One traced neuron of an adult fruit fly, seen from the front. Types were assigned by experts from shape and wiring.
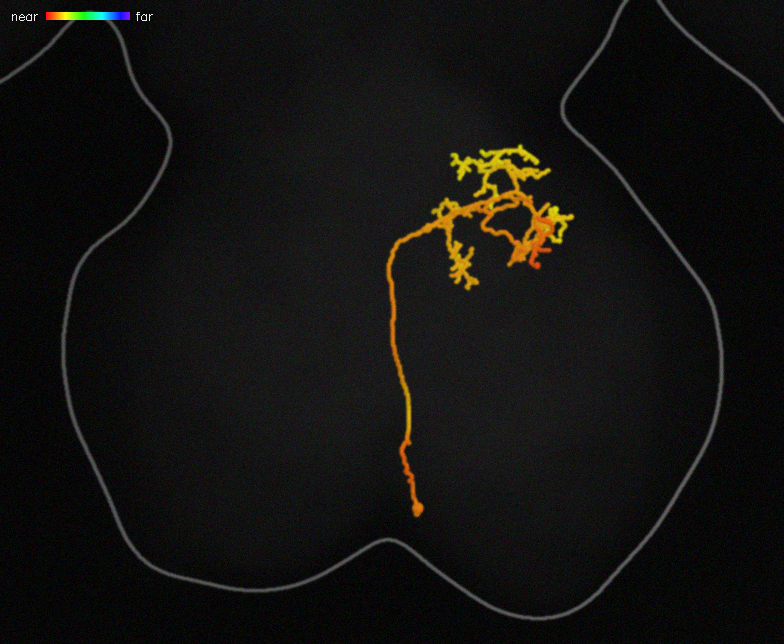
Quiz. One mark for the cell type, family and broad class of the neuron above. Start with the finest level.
IN02A055; hemilineage 02A; nerve-cord intrinsic neuron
